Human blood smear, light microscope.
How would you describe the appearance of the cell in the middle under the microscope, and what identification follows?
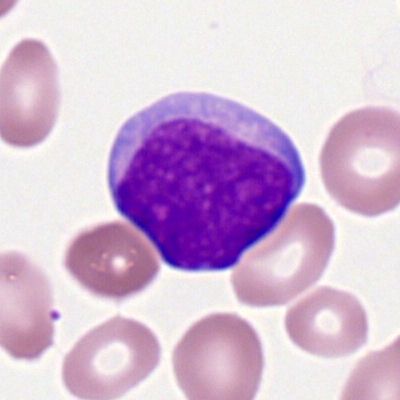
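The nucleus fills most of the cell, leaving a modest rim of blue-stained cytoplasm. This rim is widest along the upper side, forming a crescent above the nucleus. The chromatin is dark purple and clumped, with scattered paler patches. The cell is a myeloblast.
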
